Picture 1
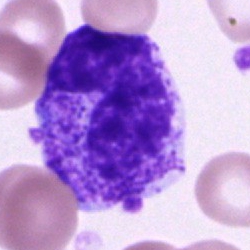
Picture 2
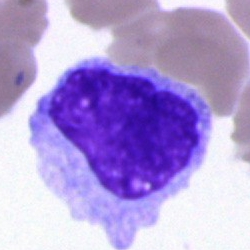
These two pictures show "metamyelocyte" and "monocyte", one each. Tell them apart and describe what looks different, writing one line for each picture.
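The cell in picture 1 is a metamyelocyte. Coarse purple granules crowd the cytoplasm on the left side.
The cell in picture 2 is a monocyte. No distinct granules are visible in the cytoplasm.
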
